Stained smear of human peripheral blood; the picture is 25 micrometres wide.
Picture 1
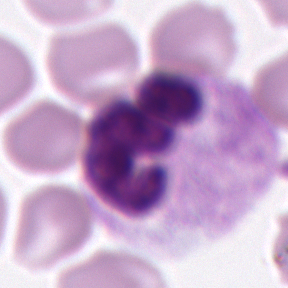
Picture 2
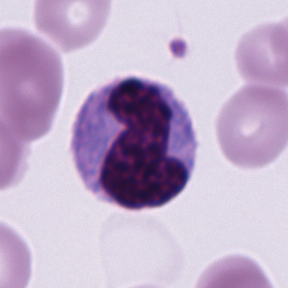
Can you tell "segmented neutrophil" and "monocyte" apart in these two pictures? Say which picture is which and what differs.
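Picture 1: segmented neutrophil. Picture 2: monocyte. Cytoplasm colour differs: pale pinkish-lilac in picture 1, pale bluish-lavender in picture 2.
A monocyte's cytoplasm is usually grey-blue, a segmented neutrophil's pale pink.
Granules: picture 1 has fine, faint lilac granules; picture 2 has no coarse granules, only a fine faint texture.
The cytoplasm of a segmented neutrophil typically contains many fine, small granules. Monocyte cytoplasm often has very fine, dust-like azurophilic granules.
Chromatin: dense, dark purple and clumped in picture 1; dark purple and mottled rather than evenly smooth in picture 2. Cytoplasm amount: abundant in picture 1; in picture 2 the nucleus fills about 60% of the cell's area. Picture 2 cell: about 11 micrometres across. Shared: no nucleoli; outline roughly round and smooth in picture 1, round and smooth in picture 2. Picture 1 also shows no vacuoles. Picture 2 has a single small platelet above and to the right of the cell.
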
